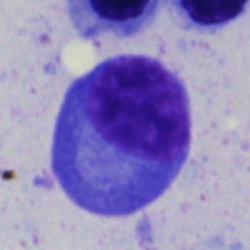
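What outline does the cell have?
Smooth and oval.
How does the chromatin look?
Dark purple and coarsely clumped.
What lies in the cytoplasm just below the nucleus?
A paler zone, set in abundant, deep blue cytoplasm.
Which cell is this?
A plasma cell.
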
